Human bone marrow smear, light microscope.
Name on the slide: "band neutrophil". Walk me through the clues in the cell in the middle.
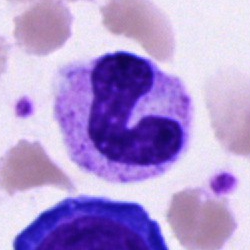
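Yes, that's a band neutrophil.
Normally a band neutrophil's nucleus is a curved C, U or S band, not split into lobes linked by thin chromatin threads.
This one is a single unsegmented curved band bent into a hook, so it fits. The hook's notch opens to the right side of the cell.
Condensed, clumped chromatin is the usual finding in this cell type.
The chromatin here is dense and dark purple, which goes with that as well. Fine purple granules are scattered through the cytoplasm.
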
